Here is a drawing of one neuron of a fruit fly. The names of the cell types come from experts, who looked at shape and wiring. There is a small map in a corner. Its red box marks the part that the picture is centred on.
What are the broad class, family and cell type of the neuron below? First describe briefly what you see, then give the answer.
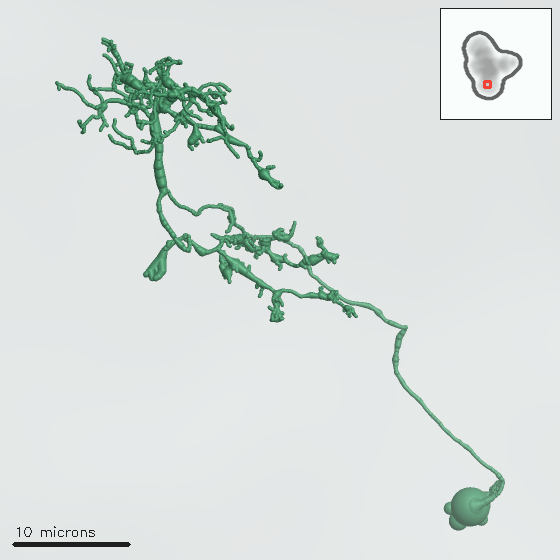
The cell body can be seen at the lower right of the picture. By the scale bar it is about 40 microns tall in this view. Dozens of branch ends can be seen. Its broad class is optic-lobe intrinsic neuron. The family is T. Its cell type is T5a.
